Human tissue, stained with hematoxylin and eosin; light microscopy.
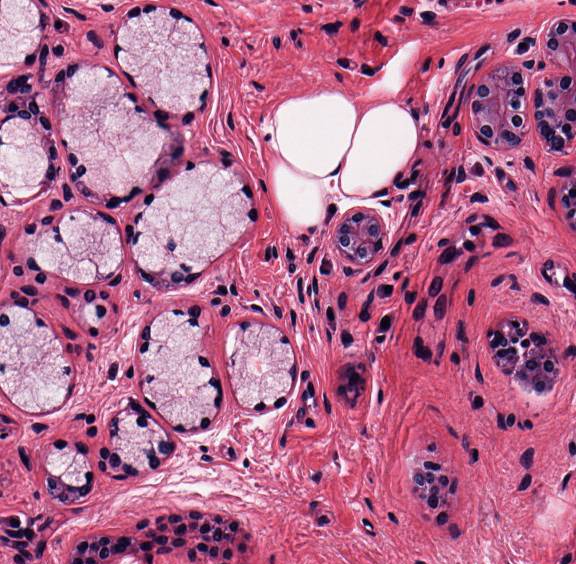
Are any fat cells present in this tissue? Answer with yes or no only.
Yes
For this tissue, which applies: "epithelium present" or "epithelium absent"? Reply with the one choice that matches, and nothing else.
Epithelium present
